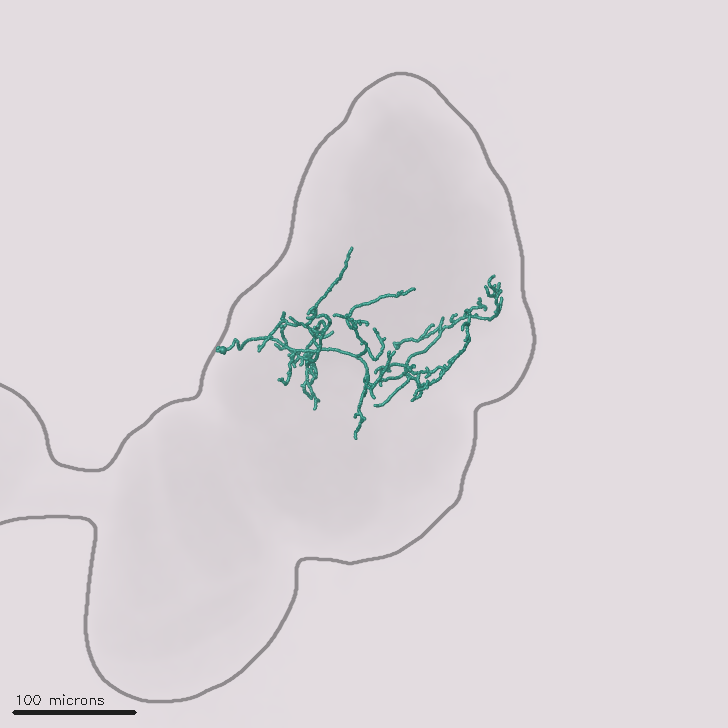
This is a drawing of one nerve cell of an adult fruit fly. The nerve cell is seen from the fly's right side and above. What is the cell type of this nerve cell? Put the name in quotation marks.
"LAL192"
